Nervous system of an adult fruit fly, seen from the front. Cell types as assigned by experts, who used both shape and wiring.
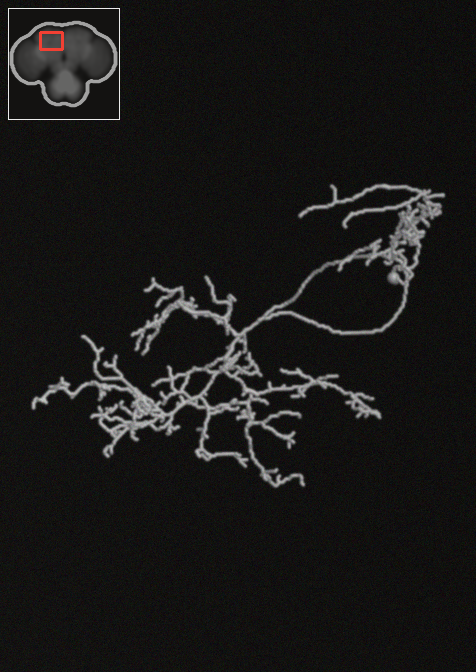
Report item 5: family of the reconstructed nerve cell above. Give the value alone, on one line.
hemilineage DM3_dorso_lateral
